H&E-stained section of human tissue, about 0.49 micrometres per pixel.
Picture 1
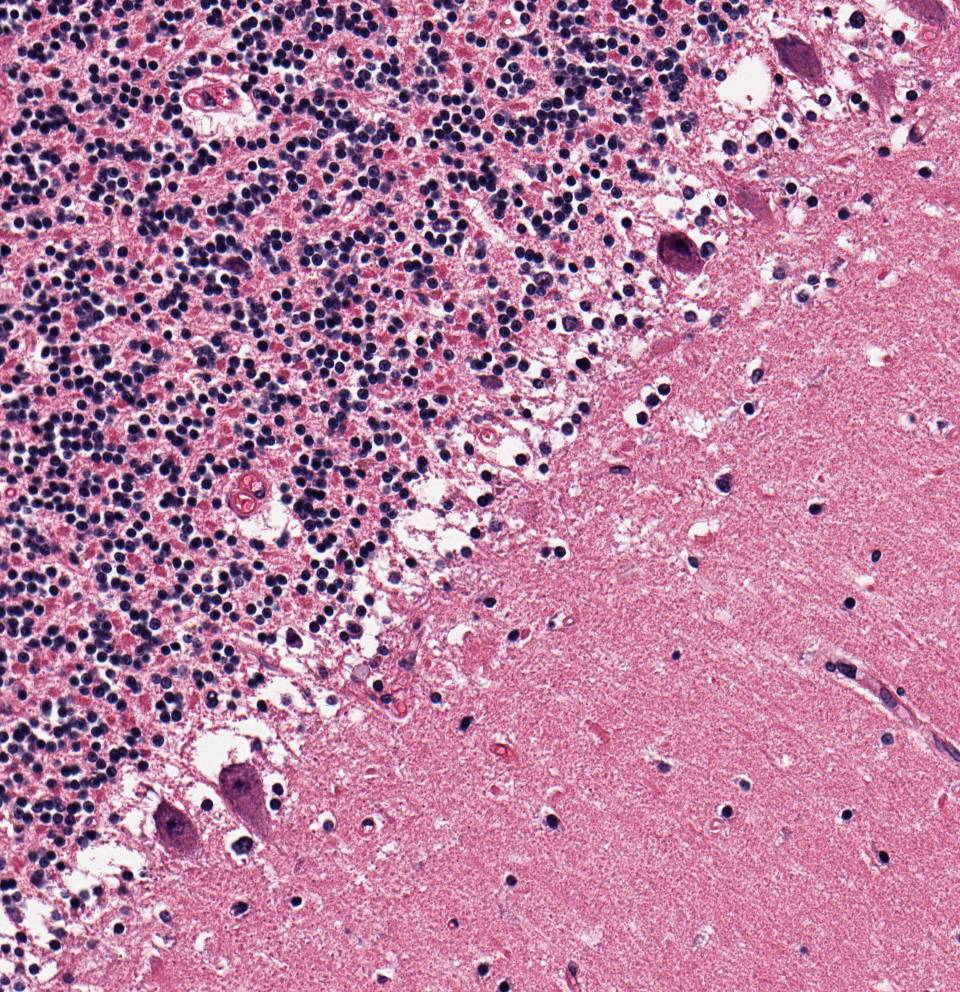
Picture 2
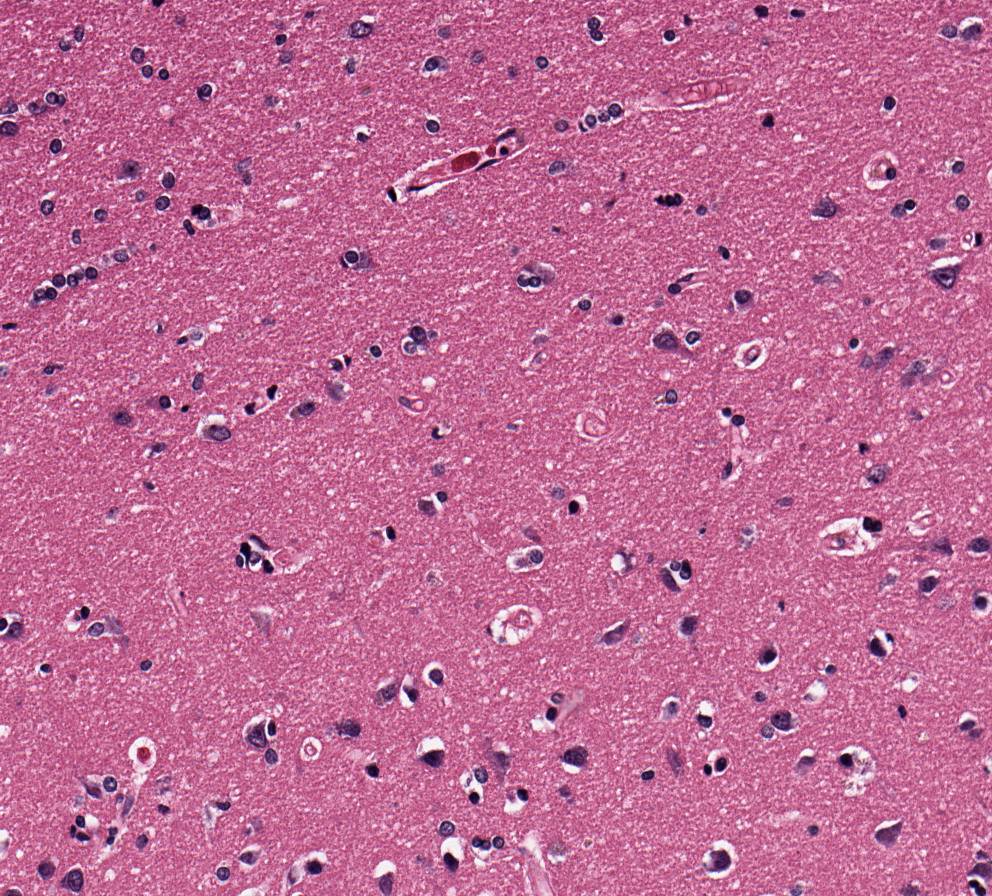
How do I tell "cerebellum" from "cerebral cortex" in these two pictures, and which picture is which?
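Picture 1 is the cerebellum, picture 2 the cerebral cortex. Picture 1 has a dense cellular layer at the upper left and a pale, sparse one at the lower right, meeting along a diagonal. Its dense layer packs small, round, dark nuclei with little cytoplasm around small pink patches free of nuclei and small vessels holding red blood cells.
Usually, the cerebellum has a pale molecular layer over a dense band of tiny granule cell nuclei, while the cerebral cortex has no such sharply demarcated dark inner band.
Picture 2 has single cells scattered across a finely granular pink meshwork, mostly with small dark round nuclei, a few larger with a pale nucleus and dark nucleolus.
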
